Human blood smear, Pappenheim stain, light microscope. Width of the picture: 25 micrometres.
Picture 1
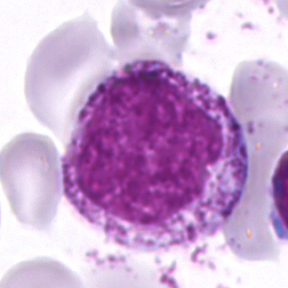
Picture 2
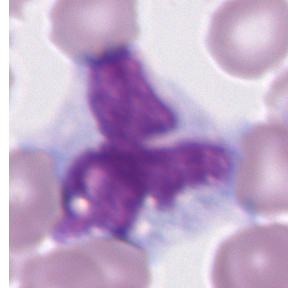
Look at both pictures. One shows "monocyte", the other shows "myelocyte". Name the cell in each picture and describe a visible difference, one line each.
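Picture 1 shows a myelocyte: Coarse dark purple granules are scattered through the cytoplasm.
Picture 2 shows a monocyte: The cytoplasm shows no distinct granules.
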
